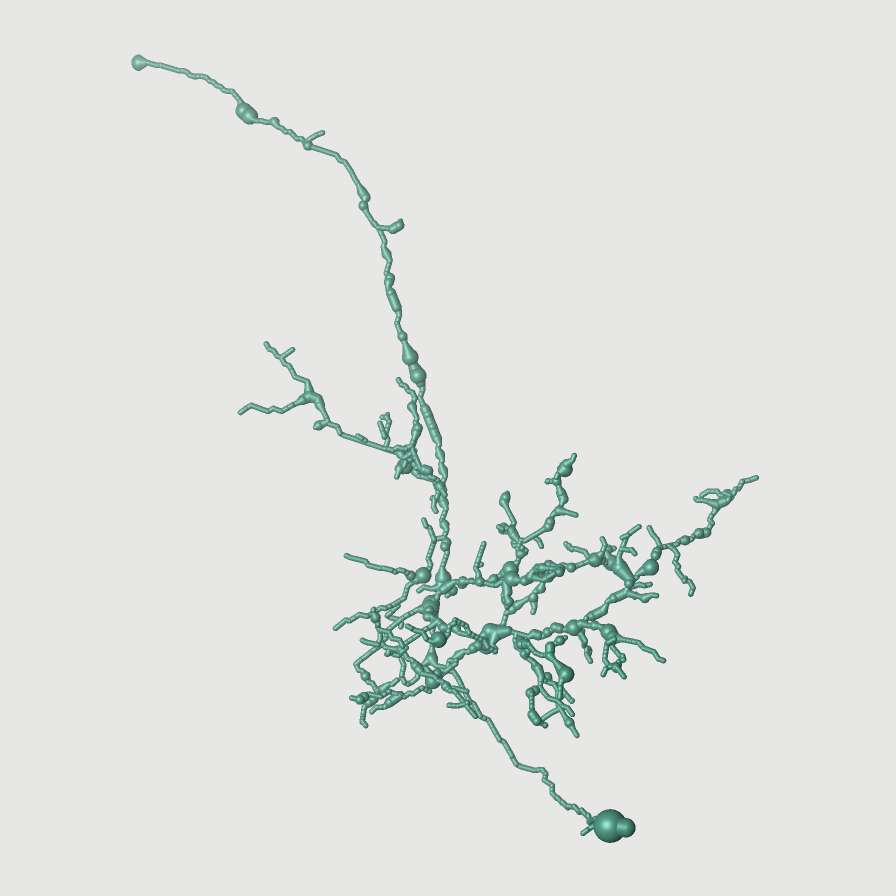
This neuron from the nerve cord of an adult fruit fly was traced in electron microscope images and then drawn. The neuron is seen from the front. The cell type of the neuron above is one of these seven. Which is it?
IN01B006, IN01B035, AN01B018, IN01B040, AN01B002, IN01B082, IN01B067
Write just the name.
IN01B082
